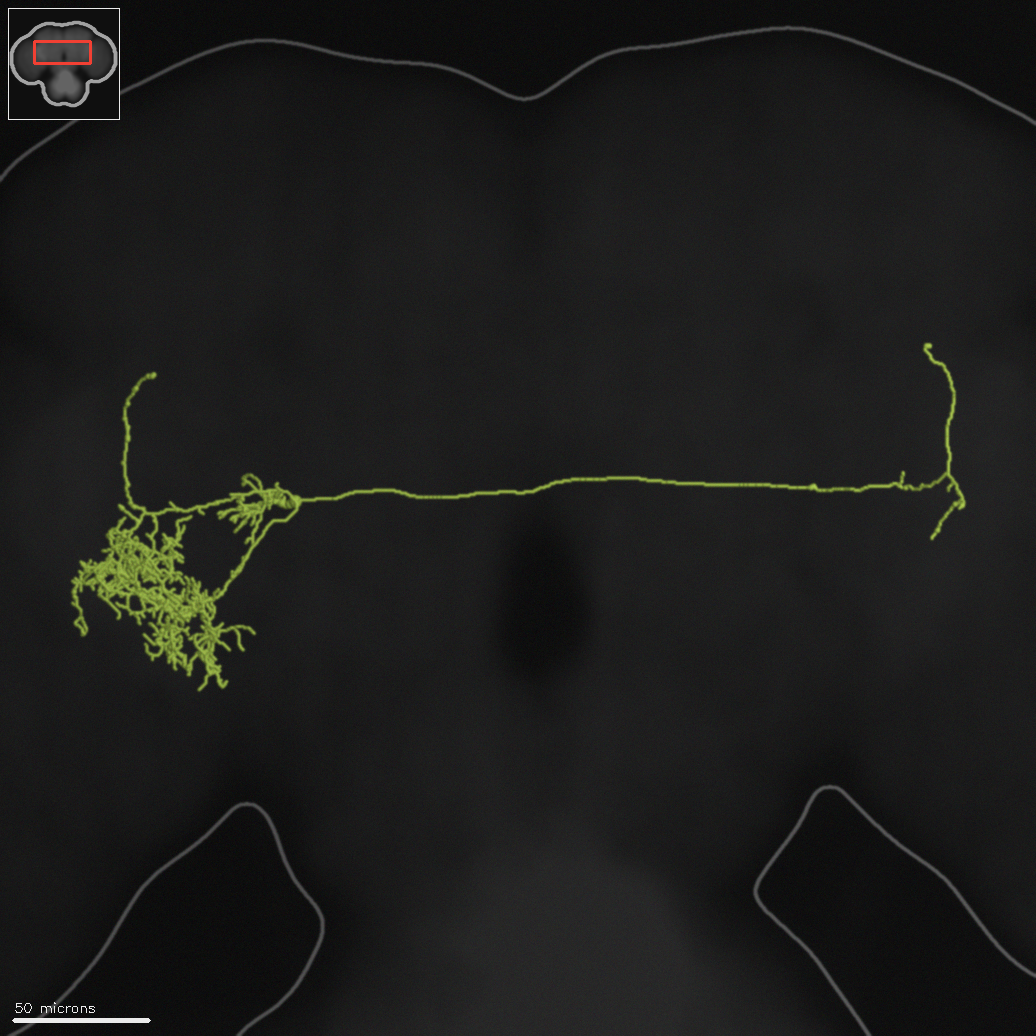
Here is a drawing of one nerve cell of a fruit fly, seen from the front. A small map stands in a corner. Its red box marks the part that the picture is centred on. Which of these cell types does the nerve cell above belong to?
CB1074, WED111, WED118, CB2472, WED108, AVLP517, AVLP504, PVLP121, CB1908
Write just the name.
AVLP517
